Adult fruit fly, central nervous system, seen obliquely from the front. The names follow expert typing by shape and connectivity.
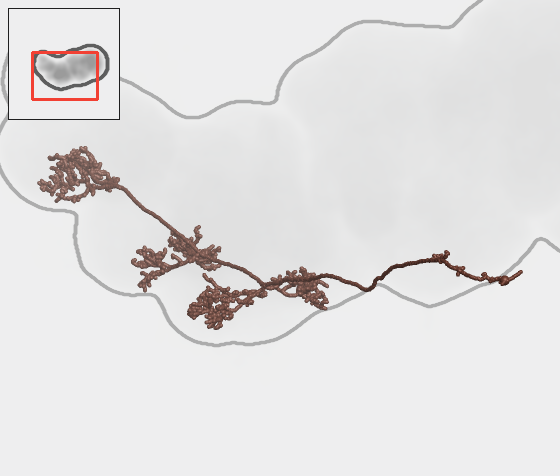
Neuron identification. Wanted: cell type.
DNxl114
